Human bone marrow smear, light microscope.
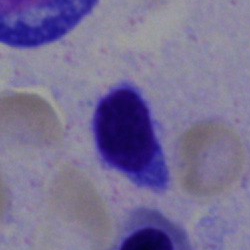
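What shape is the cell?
Oval, narrowing toward the lower right.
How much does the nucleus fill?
Most of the cell; no nucleolus shows.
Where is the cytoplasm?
A scant blue rim, mainly at the lower-right end.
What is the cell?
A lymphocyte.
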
